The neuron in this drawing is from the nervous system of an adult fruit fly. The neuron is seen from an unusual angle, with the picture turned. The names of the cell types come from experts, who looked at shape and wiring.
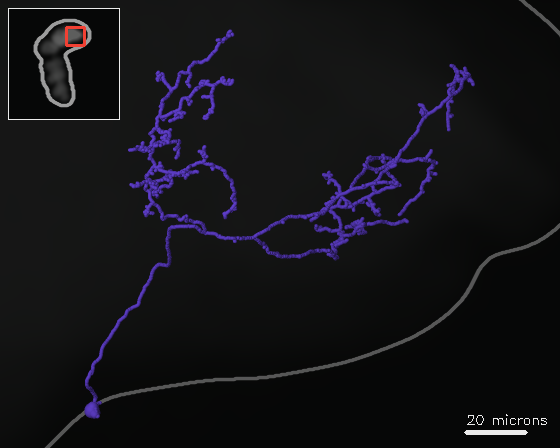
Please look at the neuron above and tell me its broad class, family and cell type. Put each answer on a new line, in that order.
central-brain intrinsic neuron
hemilineage DM4_dorsal
SMP410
